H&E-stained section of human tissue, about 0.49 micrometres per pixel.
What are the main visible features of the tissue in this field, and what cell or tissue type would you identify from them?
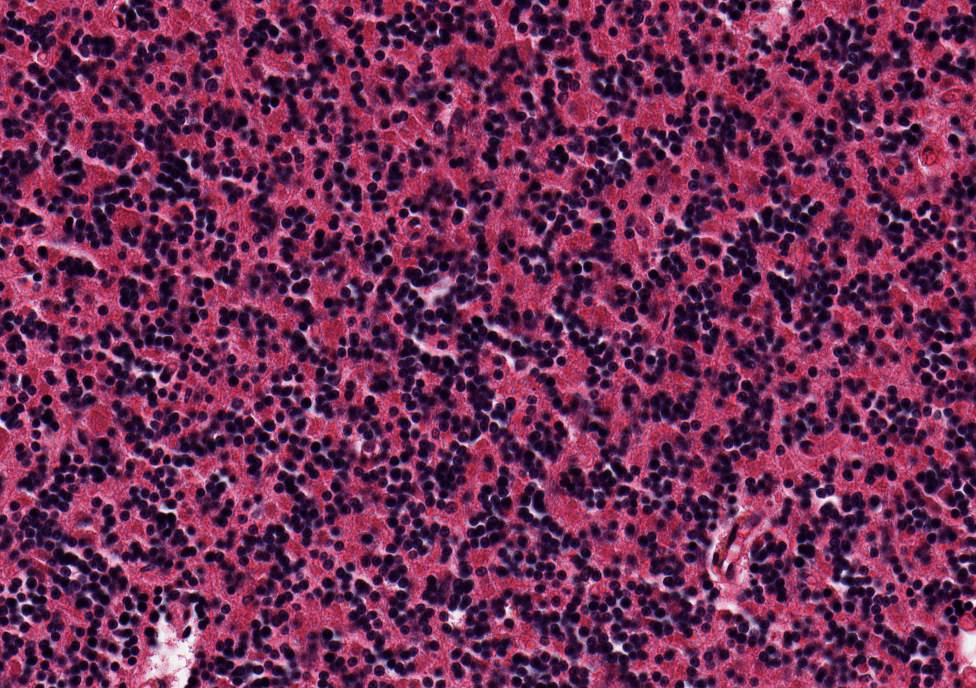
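The nuclei are small, round and darkly stained purple-black, and closely alike in size and shape. Little or no cytoplasm can be made out around each one. Irregular pink patches free of nuclei lie scattered among the clusters of nuclei. This is cerebellum.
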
